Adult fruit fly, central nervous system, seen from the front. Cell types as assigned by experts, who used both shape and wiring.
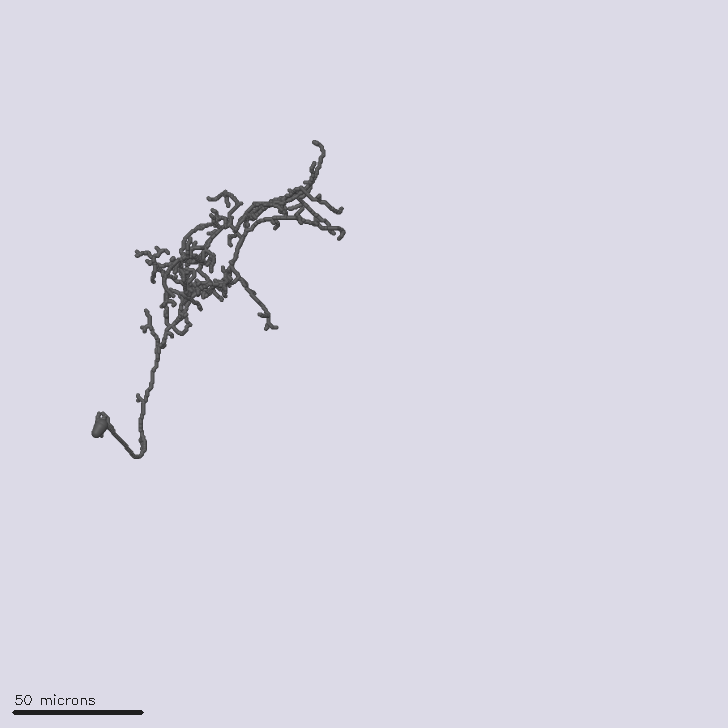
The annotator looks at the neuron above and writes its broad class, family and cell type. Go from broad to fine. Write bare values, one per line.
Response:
nerve-cord intrinsic neuron
hemilineage 16B
IN16B062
